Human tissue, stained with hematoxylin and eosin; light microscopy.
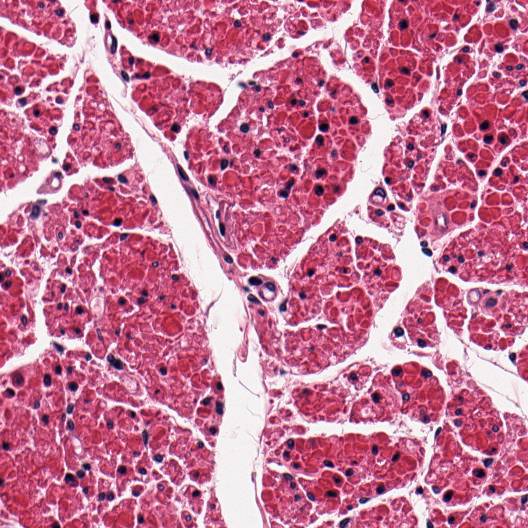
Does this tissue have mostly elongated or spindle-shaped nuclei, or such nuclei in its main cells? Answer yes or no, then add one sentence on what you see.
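No. The cell nuclei are small, round and darkly stained.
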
